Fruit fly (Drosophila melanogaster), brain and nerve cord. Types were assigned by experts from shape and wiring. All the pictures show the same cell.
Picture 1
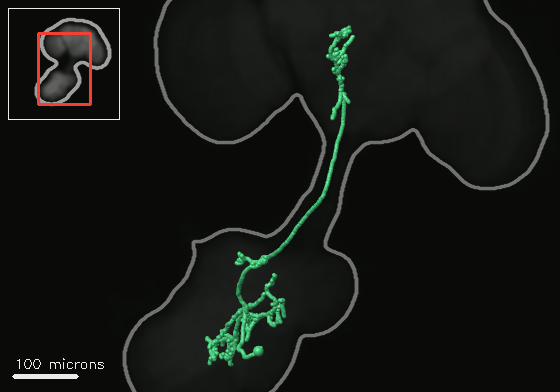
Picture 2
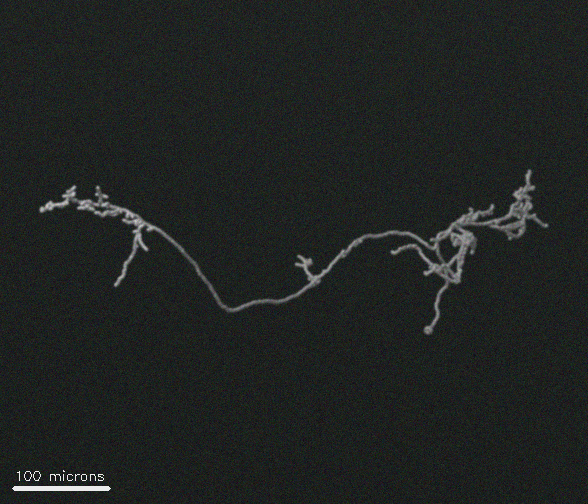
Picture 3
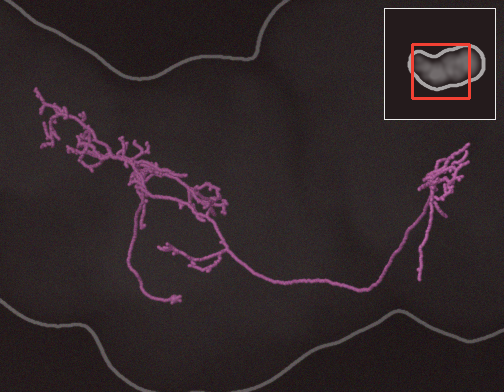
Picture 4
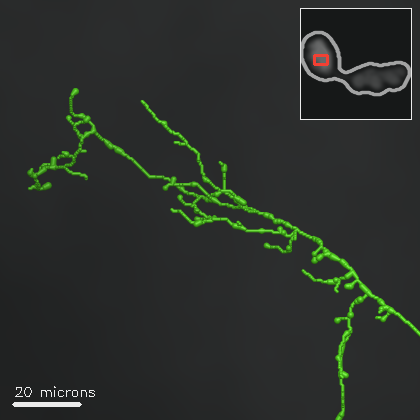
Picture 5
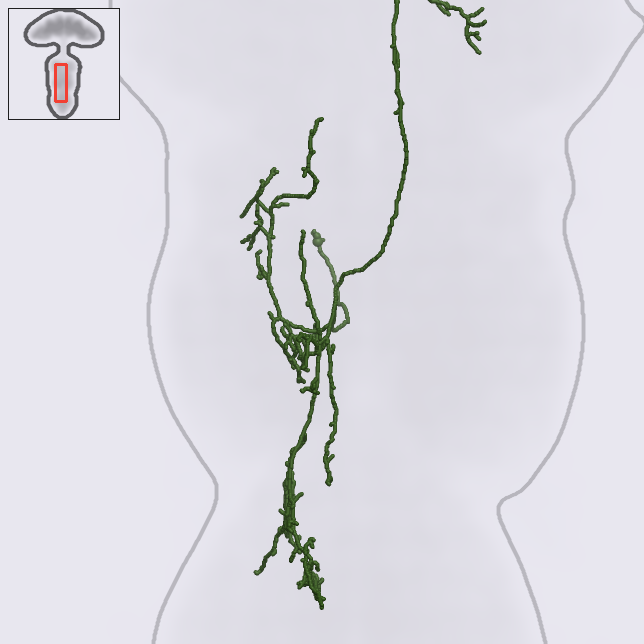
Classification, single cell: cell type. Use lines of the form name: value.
cell type: AN06B012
